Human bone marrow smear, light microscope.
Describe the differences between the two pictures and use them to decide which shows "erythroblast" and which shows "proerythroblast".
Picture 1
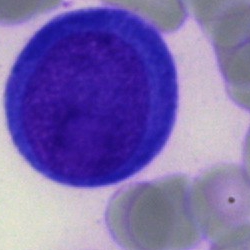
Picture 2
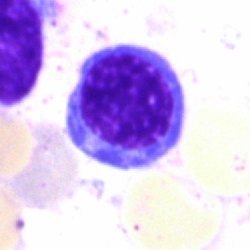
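The proerythroblast appears in picture 1 and the erythroblast in picture 2. Outline does not separate them: both cells are round and smooth, and the erythroblast surface shows no projections. Chromatin differs clearly. In the proerythroblast it is finely granular and evenly spread; in the erythroblast it is dark purple and coarsely clumped.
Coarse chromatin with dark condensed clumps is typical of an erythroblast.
In the proerythroblast the cytoplasm is a deep, intense blue, forming a narrow rim around the whole circumference of a roughly central nucleus. The erythroblast also has a blue rim of cytoplasm, but it is wider on the lower-left side than on the upper-right side.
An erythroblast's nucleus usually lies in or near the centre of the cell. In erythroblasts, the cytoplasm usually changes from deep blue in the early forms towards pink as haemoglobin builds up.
No granules are seen in the erythroblast cytoplasm, and no vacuoles in that of the proerythroblast.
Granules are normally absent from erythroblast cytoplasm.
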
